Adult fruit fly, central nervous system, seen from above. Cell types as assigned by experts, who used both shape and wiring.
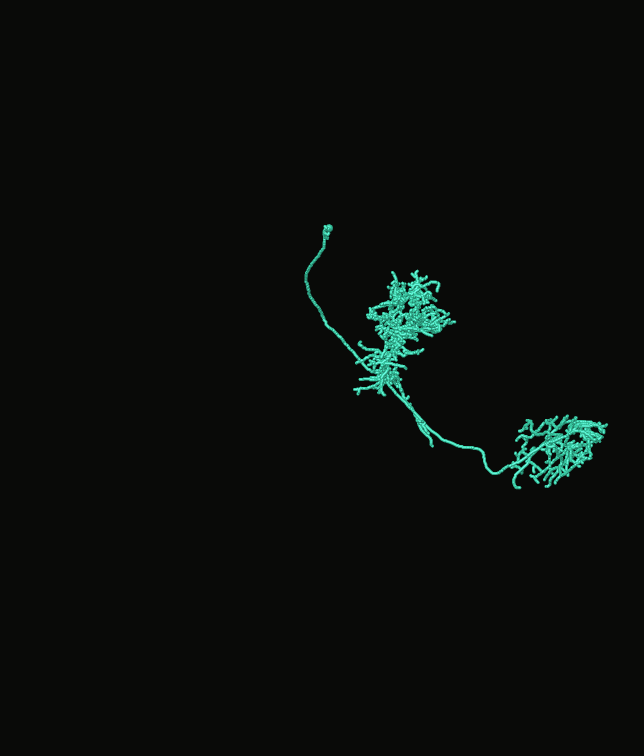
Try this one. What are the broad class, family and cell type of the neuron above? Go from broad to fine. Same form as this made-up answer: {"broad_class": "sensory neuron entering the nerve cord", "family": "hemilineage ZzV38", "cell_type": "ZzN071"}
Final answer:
{"broad_class": "visual centrifugal neuron", "family": "LoVC", "cell_type": "LoVC9"}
